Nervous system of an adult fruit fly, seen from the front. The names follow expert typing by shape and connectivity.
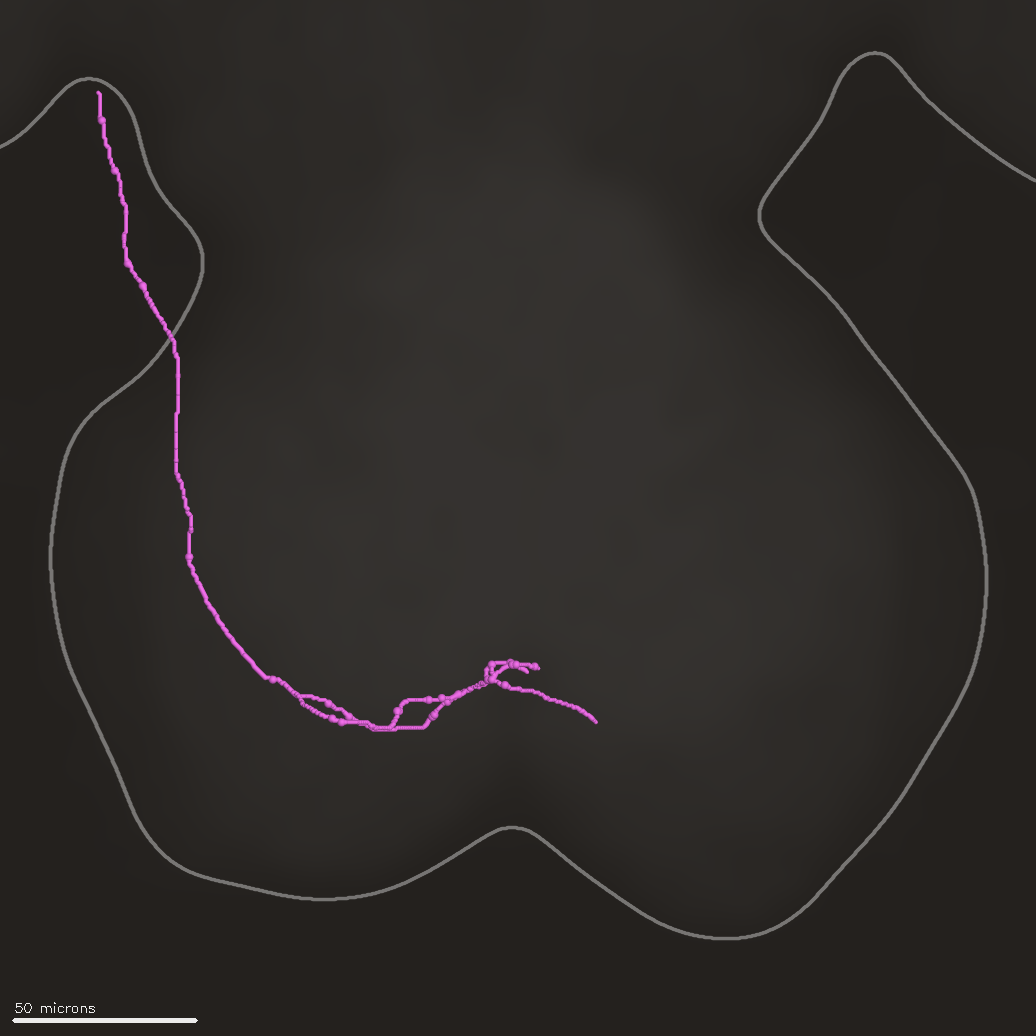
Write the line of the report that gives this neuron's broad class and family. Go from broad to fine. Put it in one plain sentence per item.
A sensory neuron entering the nerve cord of class mechanosensory tactile.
